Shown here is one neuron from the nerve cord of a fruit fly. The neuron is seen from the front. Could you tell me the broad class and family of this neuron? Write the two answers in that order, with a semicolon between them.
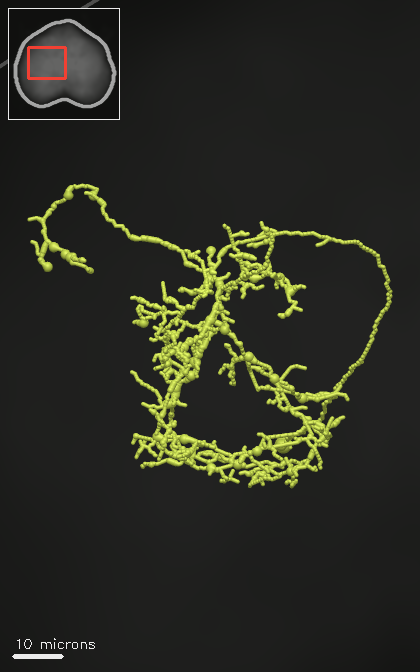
nerve-cord intrinsic neuron; hemilineage 04B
